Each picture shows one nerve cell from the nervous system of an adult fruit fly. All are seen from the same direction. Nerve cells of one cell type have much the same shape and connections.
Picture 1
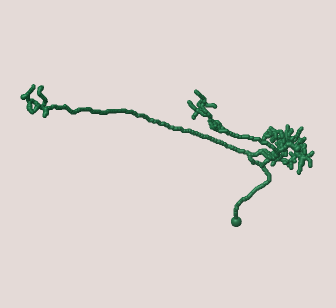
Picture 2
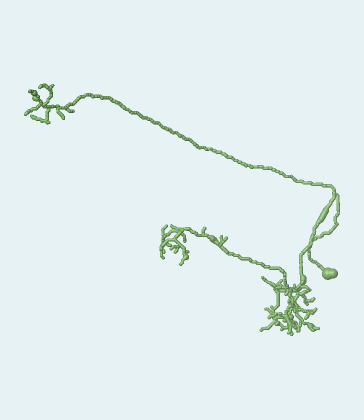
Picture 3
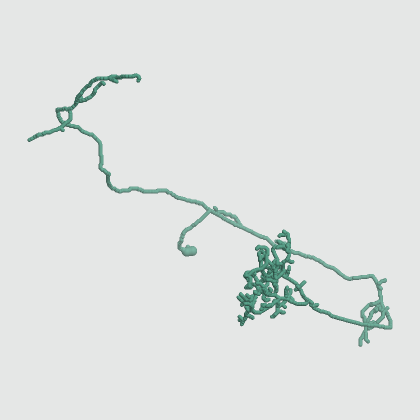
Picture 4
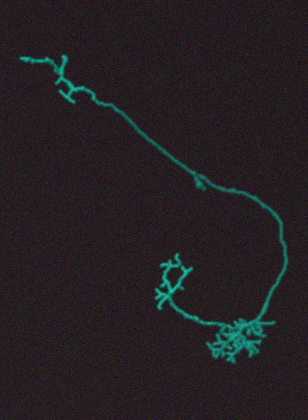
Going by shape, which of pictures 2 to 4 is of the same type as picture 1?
Picture 2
